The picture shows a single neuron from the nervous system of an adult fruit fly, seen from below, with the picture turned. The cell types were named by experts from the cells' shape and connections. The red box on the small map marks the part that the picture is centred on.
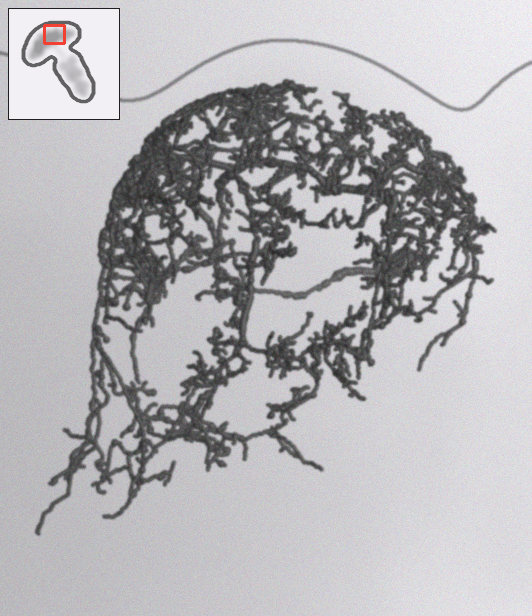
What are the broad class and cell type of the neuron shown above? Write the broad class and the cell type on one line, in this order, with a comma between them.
central-brain intrinsic neuron, AVLP078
